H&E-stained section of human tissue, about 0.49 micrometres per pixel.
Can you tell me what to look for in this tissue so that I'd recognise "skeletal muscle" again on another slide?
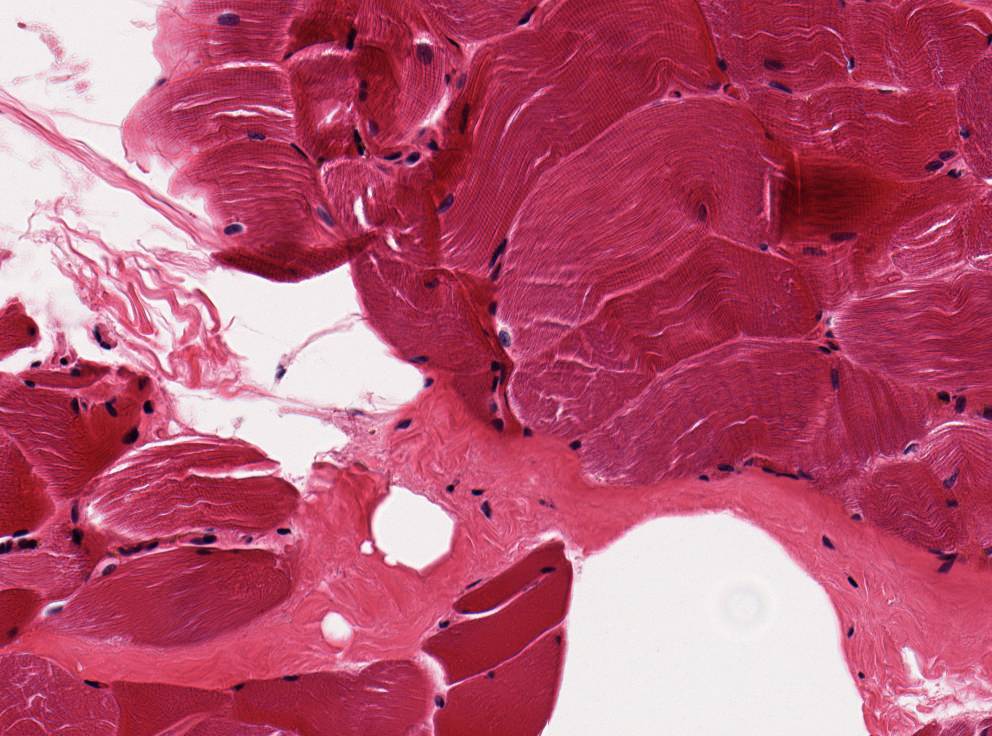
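Closely packed fibres of skeletal muscle fill most of the upper half and the right side of the field. Their nuclei are small, dark purple and flattened or elongated, and lie at the edges of the fibres, just beneath the borders. The cytoplasm of the fibres stains a deep red-pink.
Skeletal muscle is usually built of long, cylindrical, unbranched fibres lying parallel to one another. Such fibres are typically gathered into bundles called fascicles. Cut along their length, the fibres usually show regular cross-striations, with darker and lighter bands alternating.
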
